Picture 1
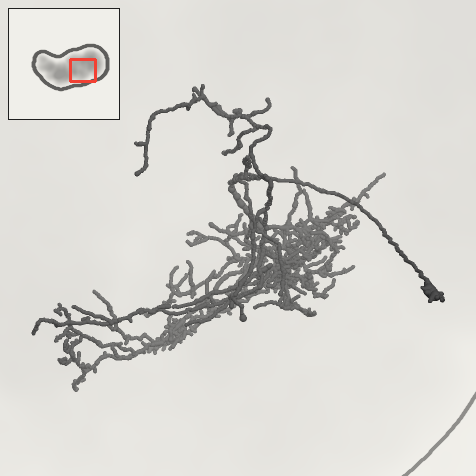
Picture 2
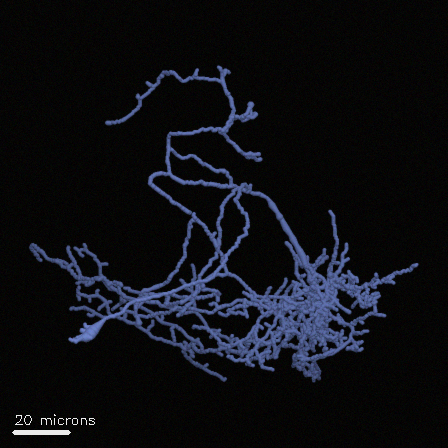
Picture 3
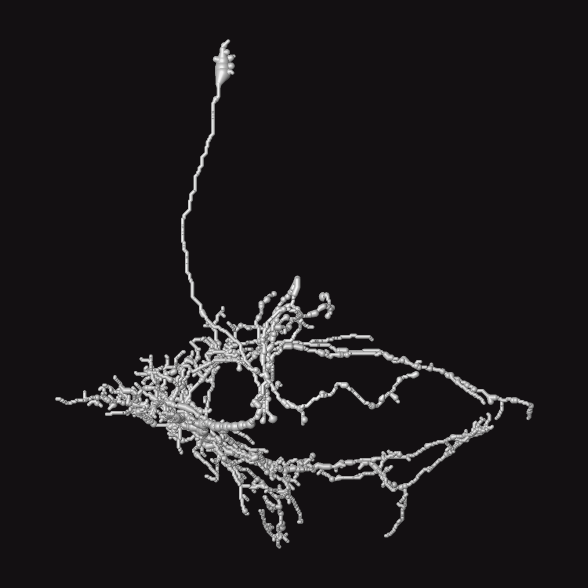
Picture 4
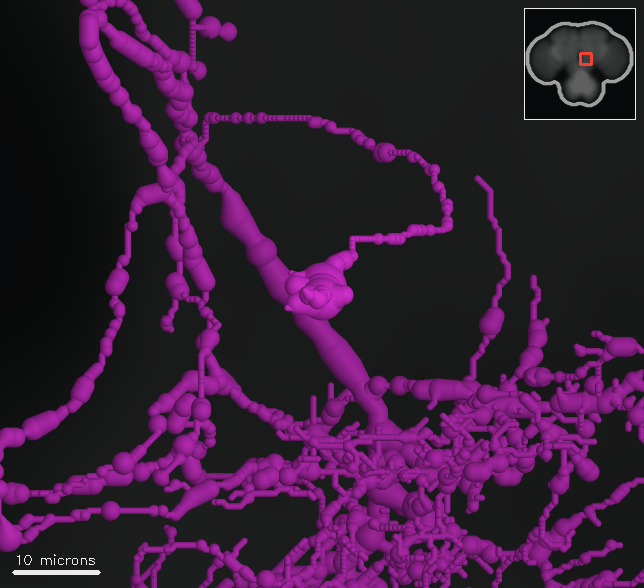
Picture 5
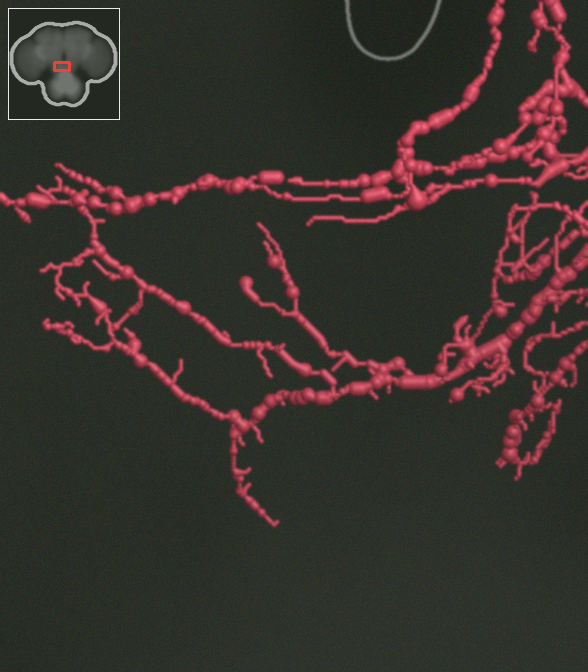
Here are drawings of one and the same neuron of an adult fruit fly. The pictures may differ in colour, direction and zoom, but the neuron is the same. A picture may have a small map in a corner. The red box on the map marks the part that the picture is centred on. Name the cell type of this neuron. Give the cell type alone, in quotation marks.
"PS089"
